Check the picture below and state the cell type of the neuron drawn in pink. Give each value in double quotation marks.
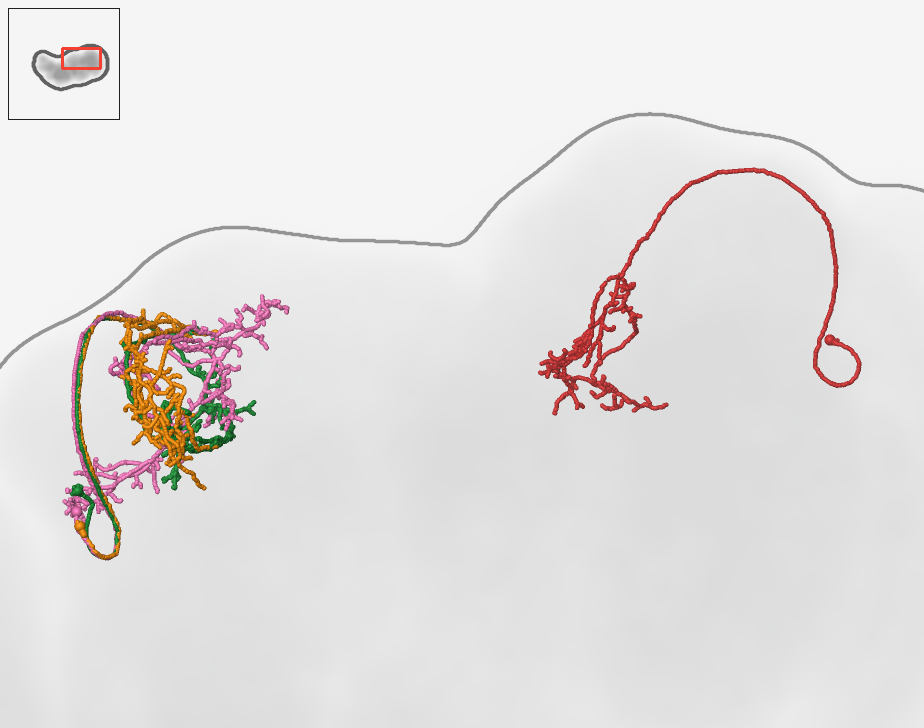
"SLP079"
